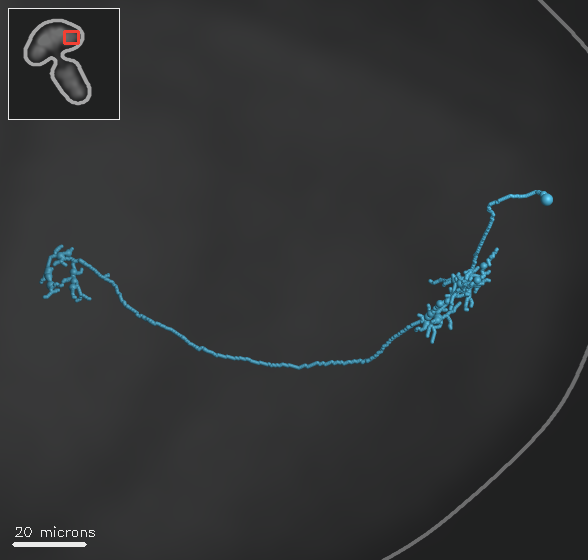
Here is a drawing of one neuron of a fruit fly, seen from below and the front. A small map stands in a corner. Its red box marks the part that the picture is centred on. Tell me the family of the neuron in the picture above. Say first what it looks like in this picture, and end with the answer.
It lies in the brain. From left to right in the picture it spans about 140 microns. This is an optic-lobe intrinsic neuron. The family is Tm.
